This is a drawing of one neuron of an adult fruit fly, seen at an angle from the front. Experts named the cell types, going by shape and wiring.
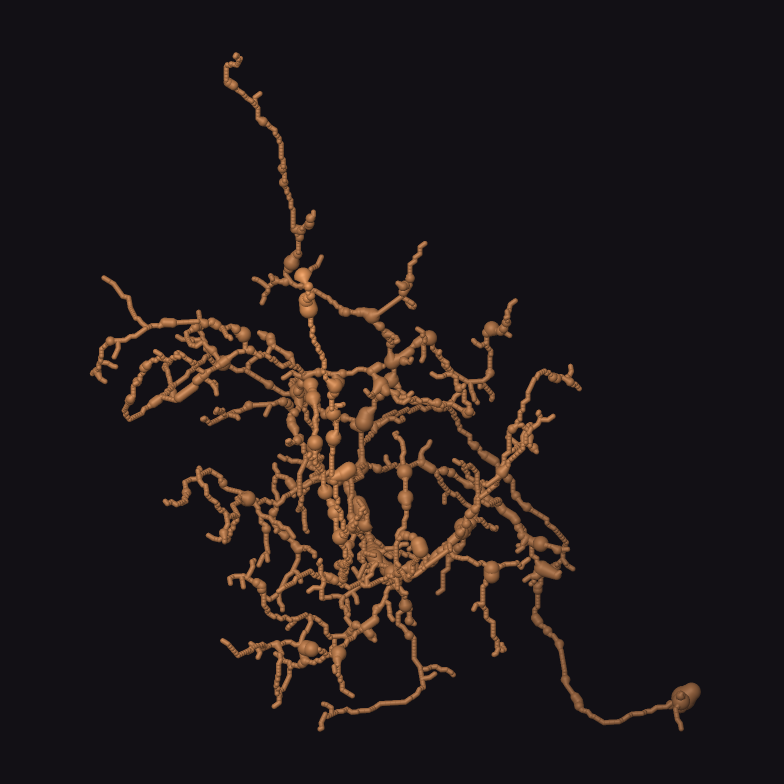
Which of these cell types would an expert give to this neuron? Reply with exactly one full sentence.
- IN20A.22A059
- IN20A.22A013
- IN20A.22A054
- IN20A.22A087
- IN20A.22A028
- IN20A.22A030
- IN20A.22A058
The cell type for the neuron is IN20A.22A030.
